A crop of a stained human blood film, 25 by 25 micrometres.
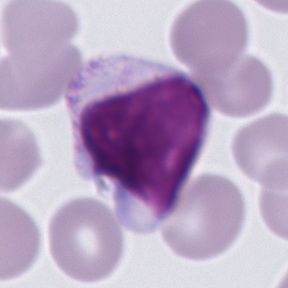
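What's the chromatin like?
Dense, and stained a dark purple.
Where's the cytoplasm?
Mostly off to the upper left of the nucleus. It's very pale with a light greyish-lilac tint, and a pale bluish bulge of it sticks out at the bottom of the cell.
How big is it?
About 16 by 13 micrometres. The nucleus is about 11 micrometres across and fills about 60% of the cell's area.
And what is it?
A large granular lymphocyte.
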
